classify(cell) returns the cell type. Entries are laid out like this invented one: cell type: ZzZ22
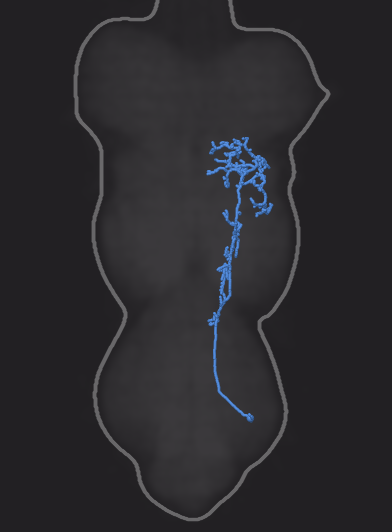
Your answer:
cell type: IN03B055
